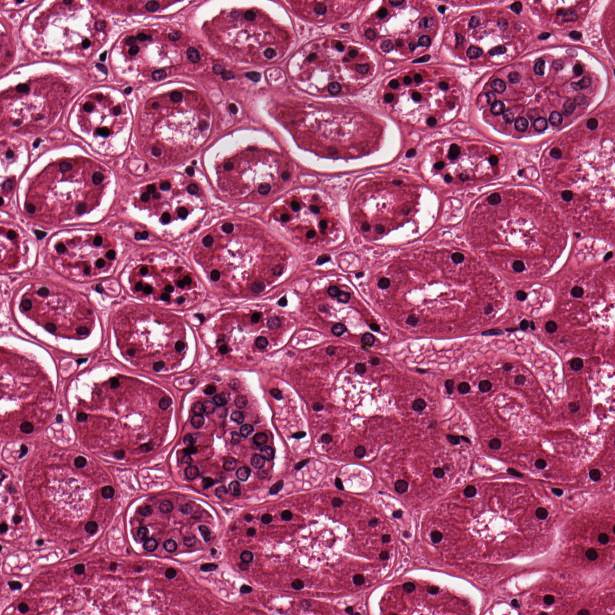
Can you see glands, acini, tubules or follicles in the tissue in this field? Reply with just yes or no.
Yes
